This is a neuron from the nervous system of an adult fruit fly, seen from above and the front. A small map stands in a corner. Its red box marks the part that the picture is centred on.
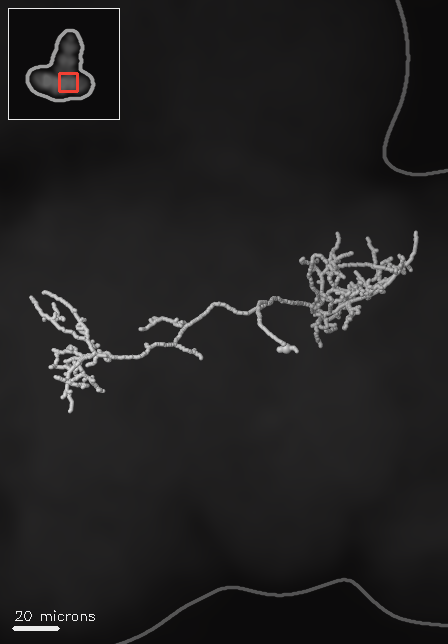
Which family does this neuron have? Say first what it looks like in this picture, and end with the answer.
From left to right in the picture it spans about 180 microns. Dozens of branch ends can be seen. It is a central-brain intrinsic neuron. The family is hemilineage SLPad1_anterior.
